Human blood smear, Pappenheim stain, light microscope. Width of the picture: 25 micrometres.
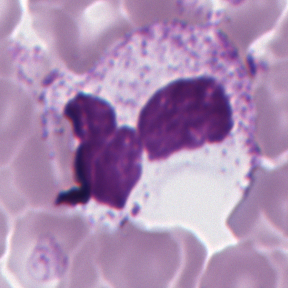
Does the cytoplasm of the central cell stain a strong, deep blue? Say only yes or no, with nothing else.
No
